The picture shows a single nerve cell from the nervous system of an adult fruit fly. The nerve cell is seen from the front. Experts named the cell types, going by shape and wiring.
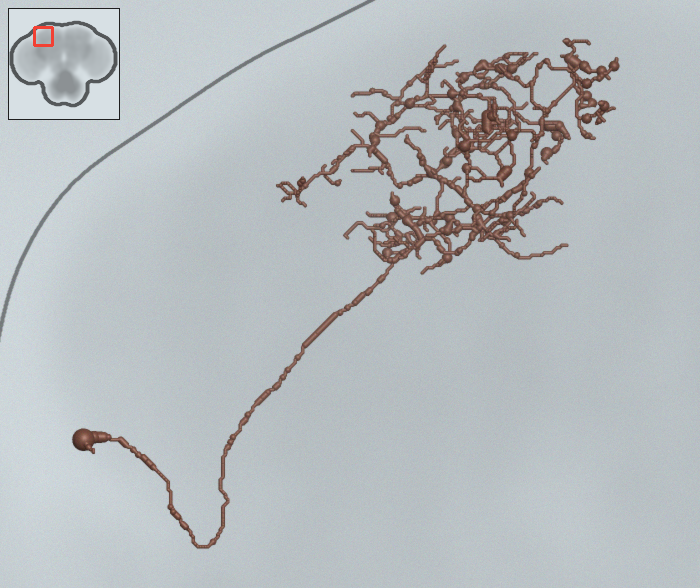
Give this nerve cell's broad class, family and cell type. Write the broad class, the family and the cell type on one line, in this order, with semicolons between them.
central-brain intrinsic neuron; hemilineage SLPal3_and_SLPal4_dorsal; CB3175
